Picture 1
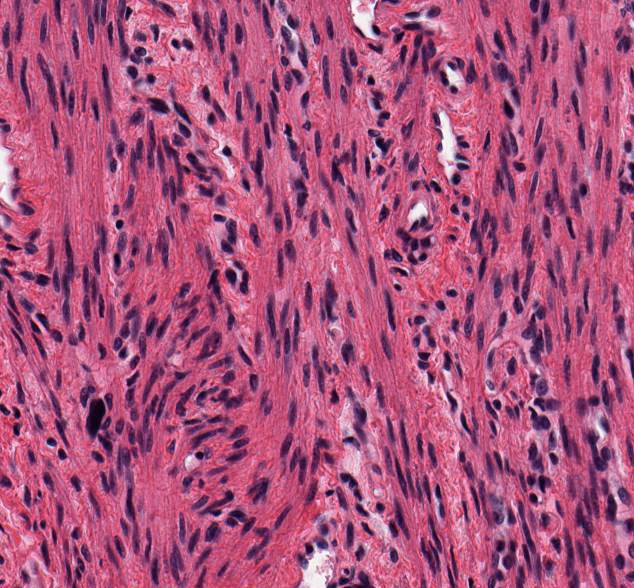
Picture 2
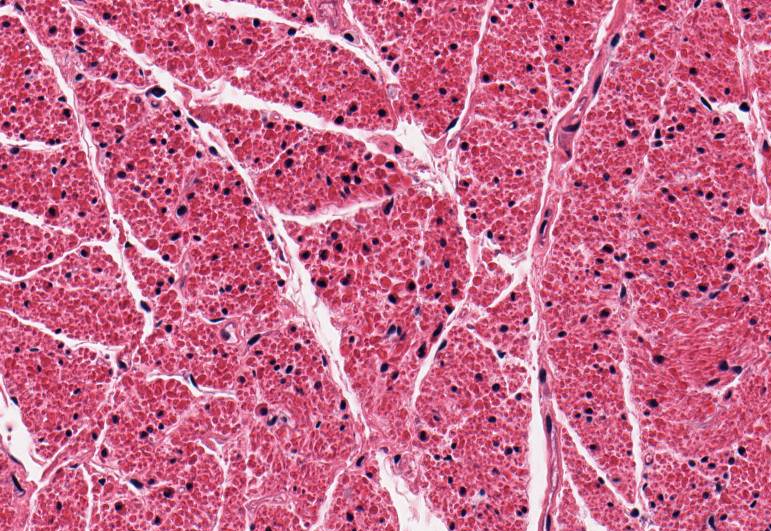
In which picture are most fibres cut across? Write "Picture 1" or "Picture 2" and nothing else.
Picture 2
